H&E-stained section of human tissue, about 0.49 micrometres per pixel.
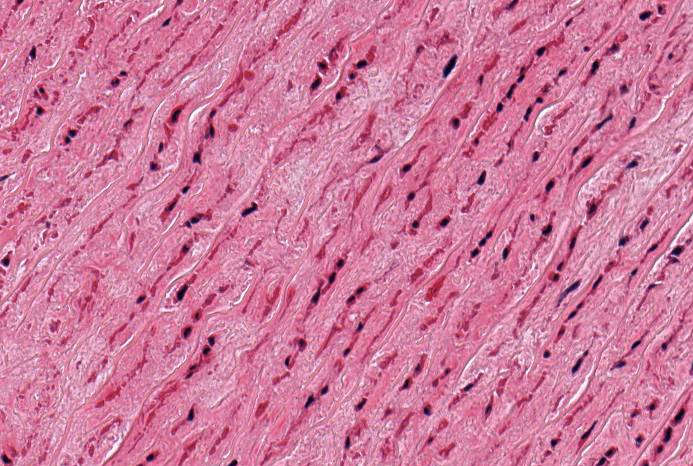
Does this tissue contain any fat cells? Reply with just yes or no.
No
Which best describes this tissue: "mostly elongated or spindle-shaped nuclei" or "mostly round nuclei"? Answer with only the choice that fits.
Mostly elongated or spindle-shaped nuclei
